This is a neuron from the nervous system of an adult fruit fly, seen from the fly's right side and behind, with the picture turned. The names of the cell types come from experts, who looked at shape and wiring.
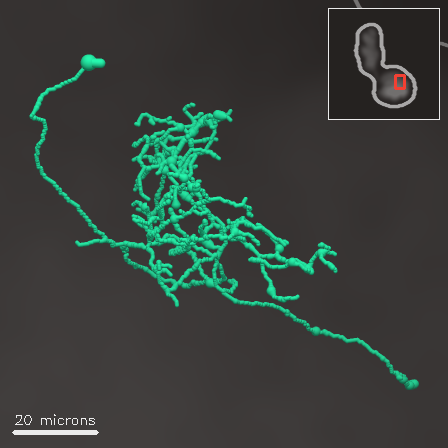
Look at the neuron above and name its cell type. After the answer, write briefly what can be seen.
It is of cell type PLP086. This is a central-brain intrinsic neuron. Its cell body lies at the upper left of the picture. From left to right in the picture it spans about 95 microns. Dozens of branch ends can be seen.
